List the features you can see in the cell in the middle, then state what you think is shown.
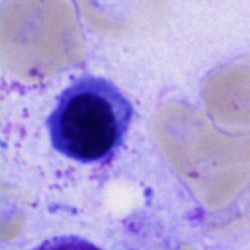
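Let's look closely at the nucleus first: you won't find any nucleoli in it. Now turn to the cytoplasm, which is deep blue. Notice that its rim is widest on the upper right side of the cell. Look for granules there too; none are visible. This cell is an erythroblast.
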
